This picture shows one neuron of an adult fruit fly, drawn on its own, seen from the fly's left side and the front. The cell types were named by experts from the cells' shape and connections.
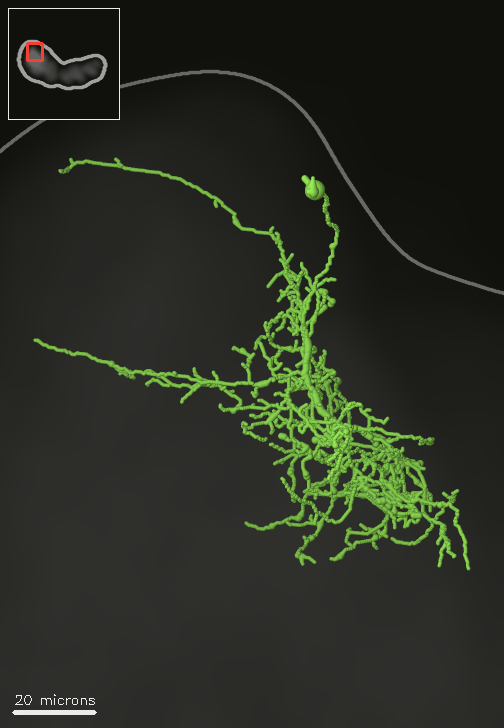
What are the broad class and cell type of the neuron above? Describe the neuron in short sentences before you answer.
By the scale bar it is about 110 microns wide in this view. Dozens of branch ends can be seen. It is a central-brain intrinsic neuron. Its cell type is CL152.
